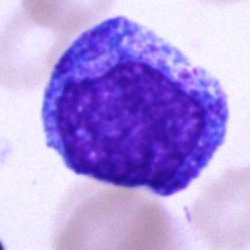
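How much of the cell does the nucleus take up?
Most of it: the nucleus is large, and the cytoplasm forms a rim widest along the top.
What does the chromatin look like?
Finely stippled with small paler spots, not coarsely clumped.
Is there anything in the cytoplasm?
A few fine purple granules at the upper right.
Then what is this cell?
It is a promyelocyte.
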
